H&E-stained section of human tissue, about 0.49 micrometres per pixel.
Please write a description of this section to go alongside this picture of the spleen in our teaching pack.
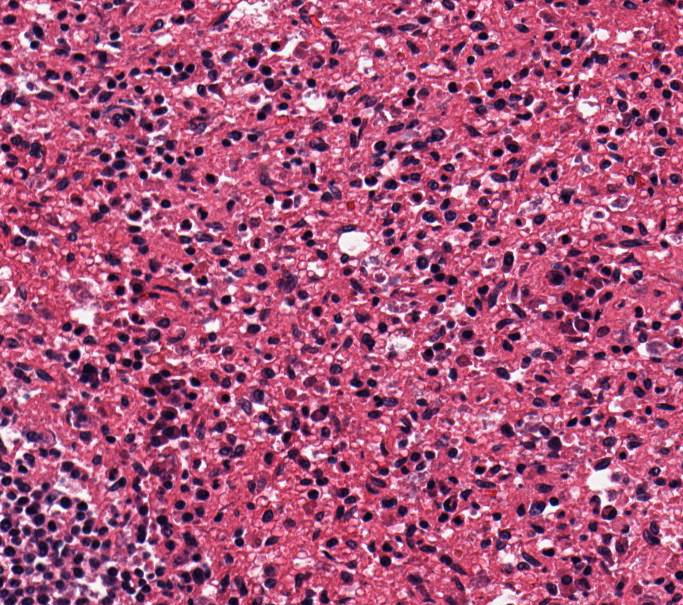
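Nuclei mostly small, round to oval, darkly stained. Lower left corner: nuclei more crowded and darker than elsewhere. No fat cells in field.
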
